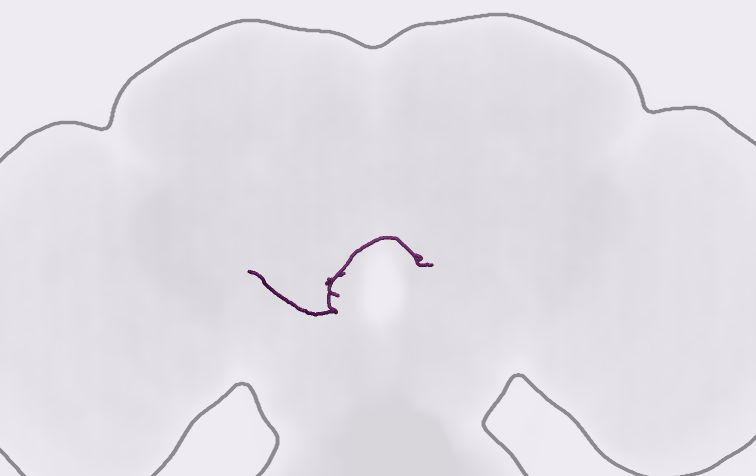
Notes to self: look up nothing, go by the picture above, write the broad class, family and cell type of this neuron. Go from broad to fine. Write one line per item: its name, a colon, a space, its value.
broad class: sensory neuron entering the brain
family: class olfactory
cell type: ORN_VM6m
